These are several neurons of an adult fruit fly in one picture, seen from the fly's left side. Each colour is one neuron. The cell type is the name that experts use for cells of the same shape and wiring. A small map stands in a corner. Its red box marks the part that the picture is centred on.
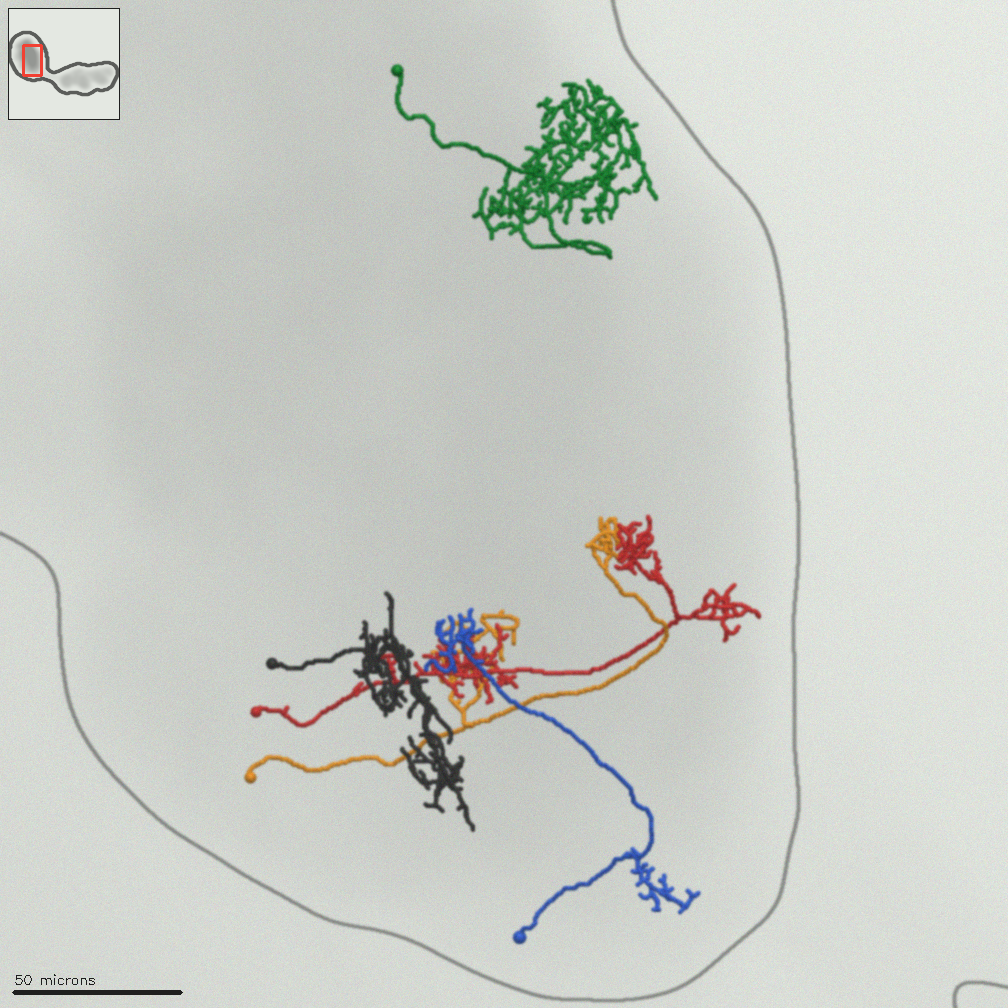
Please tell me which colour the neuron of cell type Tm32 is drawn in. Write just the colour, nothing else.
green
